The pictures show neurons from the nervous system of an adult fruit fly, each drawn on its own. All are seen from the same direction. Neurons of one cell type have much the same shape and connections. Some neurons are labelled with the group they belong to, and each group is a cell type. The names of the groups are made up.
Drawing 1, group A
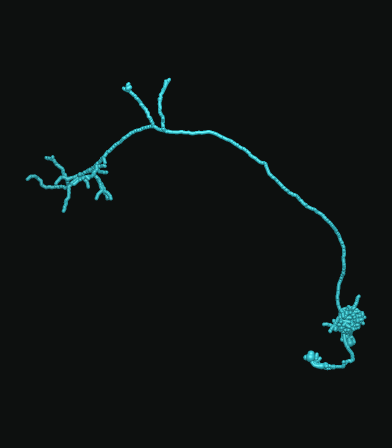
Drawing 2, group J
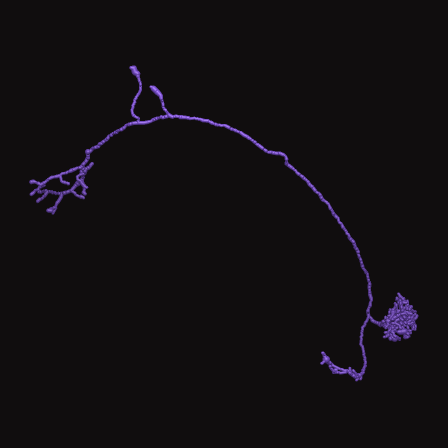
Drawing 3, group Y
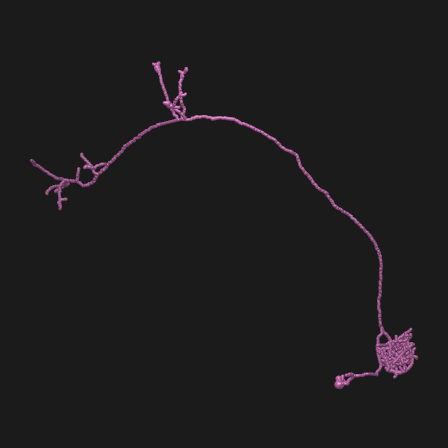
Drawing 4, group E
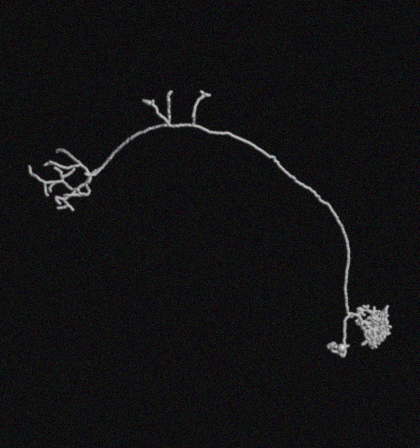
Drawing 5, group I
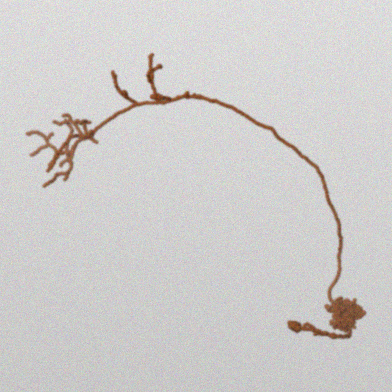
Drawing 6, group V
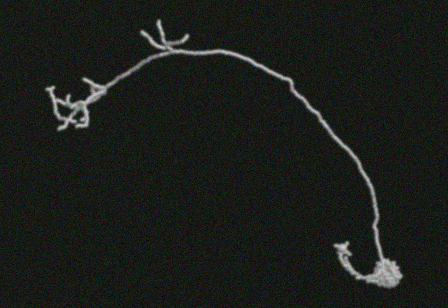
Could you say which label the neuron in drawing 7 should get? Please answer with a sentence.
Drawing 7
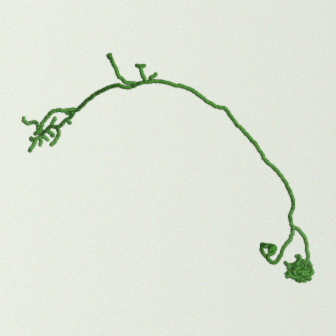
It belongs to group V.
